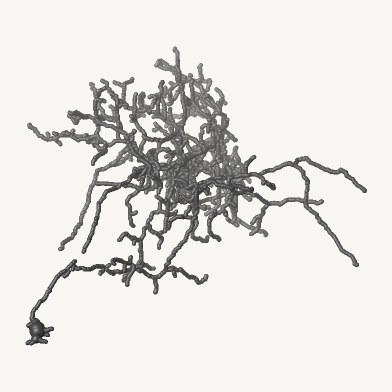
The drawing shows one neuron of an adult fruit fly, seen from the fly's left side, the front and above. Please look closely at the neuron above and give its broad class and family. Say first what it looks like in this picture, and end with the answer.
The cell body is at the lower left of the picture. Dozens of branch ends can be seen. It is a central-brain intrinsic neuron. Its family is hemilineage SMPad1.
